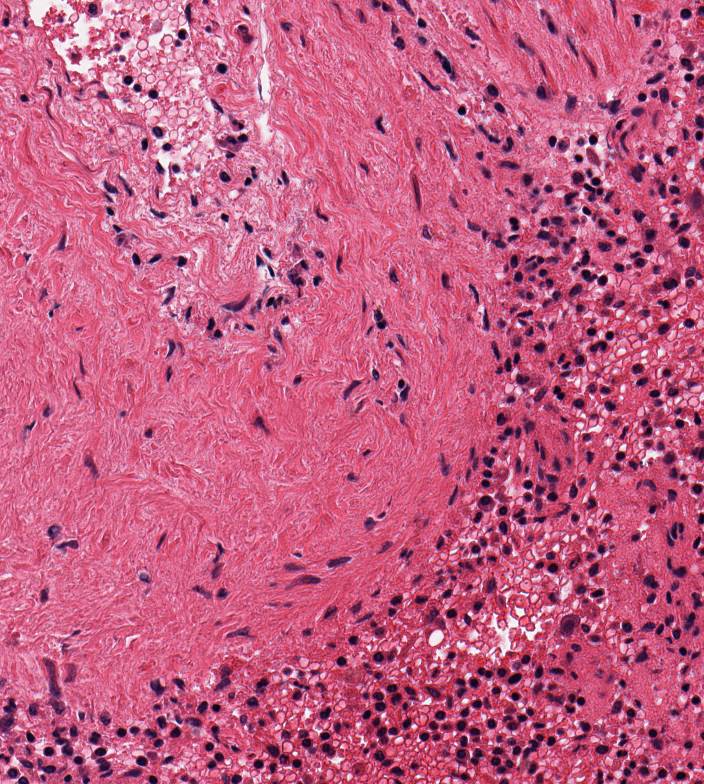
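spleen, H&E. Broad area of dense pink fibrous tissue across left and centre; densely cellular zone along right and bottom edges. Fibrous area: wavy collagen in swirling, interlacing bundles; sparse spindle-shaped dark nuclei. Cellular zone: crowded small, round, dark-staining nuclei.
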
